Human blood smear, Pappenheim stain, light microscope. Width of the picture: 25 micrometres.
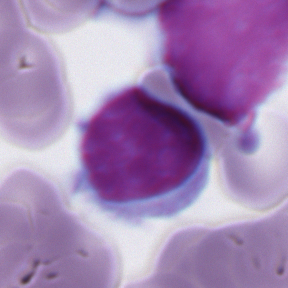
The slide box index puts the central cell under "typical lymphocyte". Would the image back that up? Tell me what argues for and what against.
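Nucleus: it fills most of the cell and stains a dense, dark magenta-purple. Cytoplasm: scant, showing mainly as a narrow band along the lower edge of the cell, with no granules seen.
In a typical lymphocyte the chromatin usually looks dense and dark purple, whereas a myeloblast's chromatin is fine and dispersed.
The dense, dark nucleus therefore goes with typical lymphocyte and against myeloblast.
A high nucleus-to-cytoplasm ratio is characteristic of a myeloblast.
So the nucleus filling most of the cell does not count against myeloblast. Verdict: typical lymphocyte fits.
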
